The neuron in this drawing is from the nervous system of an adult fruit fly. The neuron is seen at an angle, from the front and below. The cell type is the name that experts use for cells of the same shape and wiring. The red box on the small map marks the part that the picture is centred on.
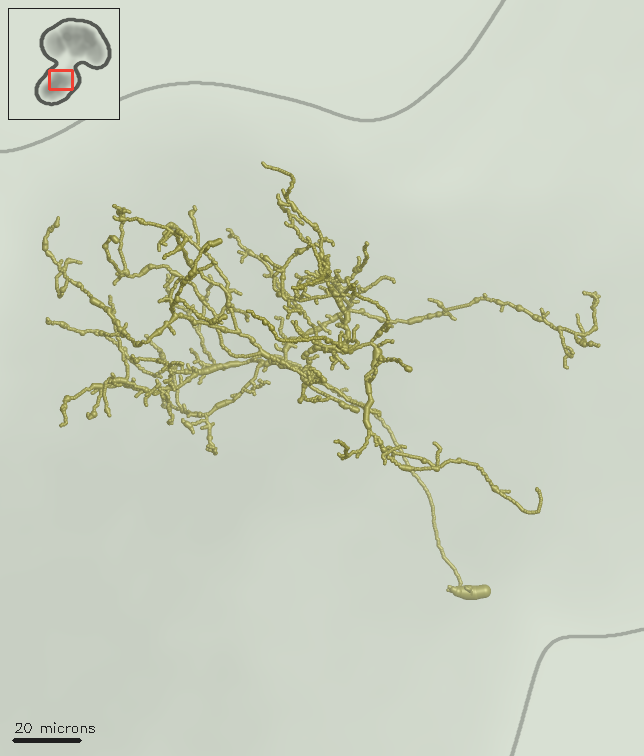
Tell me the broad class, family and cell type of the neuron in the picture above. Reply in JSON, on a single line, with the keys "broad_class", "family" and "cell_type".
{"broad_class": "nerve-cord intrinsic neuron", "family": "hemilineage 12B", "cell_type": "IN12B020"}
